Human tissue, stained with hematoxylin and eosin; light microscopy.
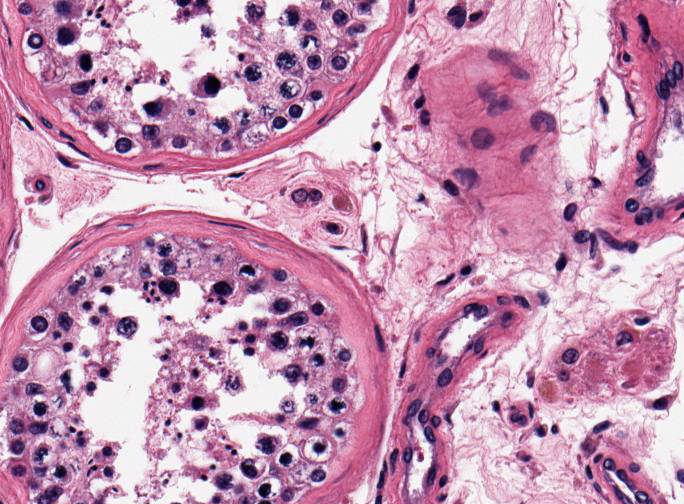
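Testis: two large round tubules in cross-section fill the left half, one upper, one lower. Each has a thick, layered, pink wall with flattened spindle-shaped nuclei and is lined by several layers of rounded cells with dark round nuclei.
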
